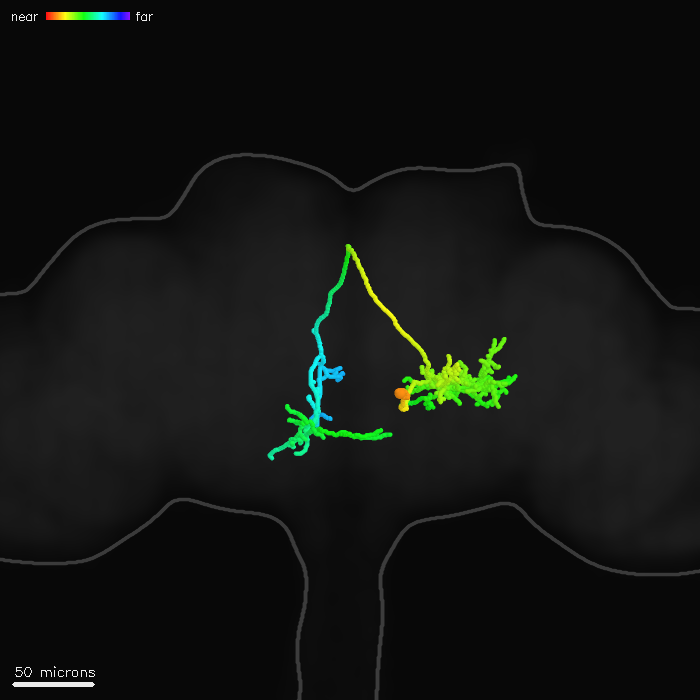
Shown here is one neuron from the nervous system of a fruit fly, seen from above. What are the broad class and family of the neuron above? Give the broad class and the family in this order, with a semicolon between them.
central-brain intrinsic neuron; hemilineage SMPpm1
